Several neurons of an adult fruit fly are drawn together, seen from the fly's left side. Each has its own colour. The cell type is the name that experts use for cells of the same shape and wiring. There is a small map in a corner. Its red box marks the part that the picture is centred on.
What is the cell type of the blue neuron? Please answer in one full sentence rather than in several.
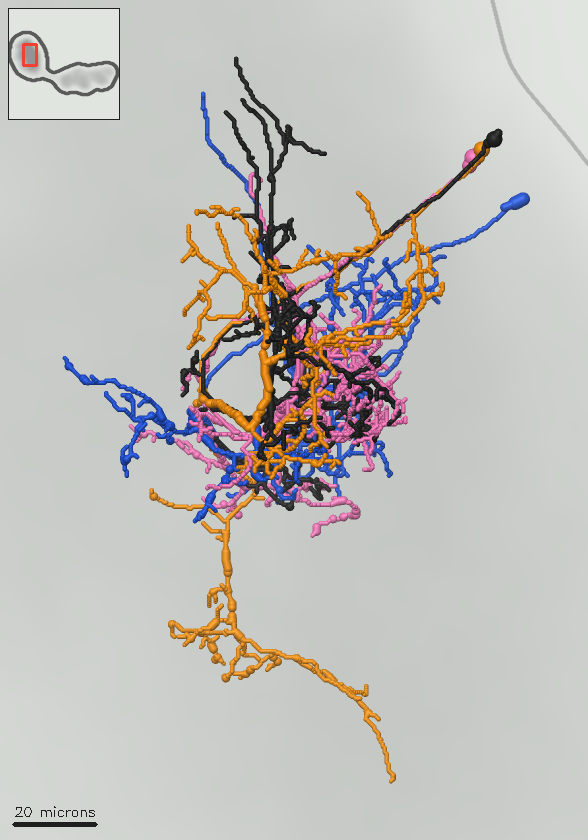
Of the cell type PLP225 is this neuron.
